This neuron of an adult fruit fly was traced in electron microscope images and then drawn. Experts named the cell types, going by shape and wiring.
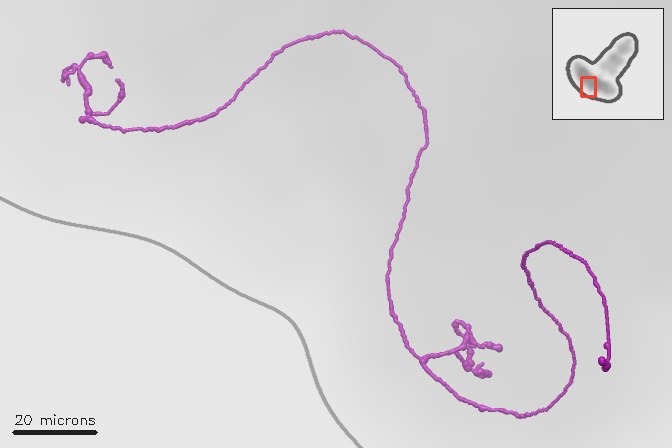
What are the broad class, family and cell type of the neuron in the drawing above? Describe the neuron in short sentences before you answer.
The drawing shows no cell body. From left to right in the picture it spans about 140 microns. There are a dozen or fewer branch ends. This is a sensory neuron entering the brain. Its family is called class olfactory. Its cell type is ORN_VC1.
